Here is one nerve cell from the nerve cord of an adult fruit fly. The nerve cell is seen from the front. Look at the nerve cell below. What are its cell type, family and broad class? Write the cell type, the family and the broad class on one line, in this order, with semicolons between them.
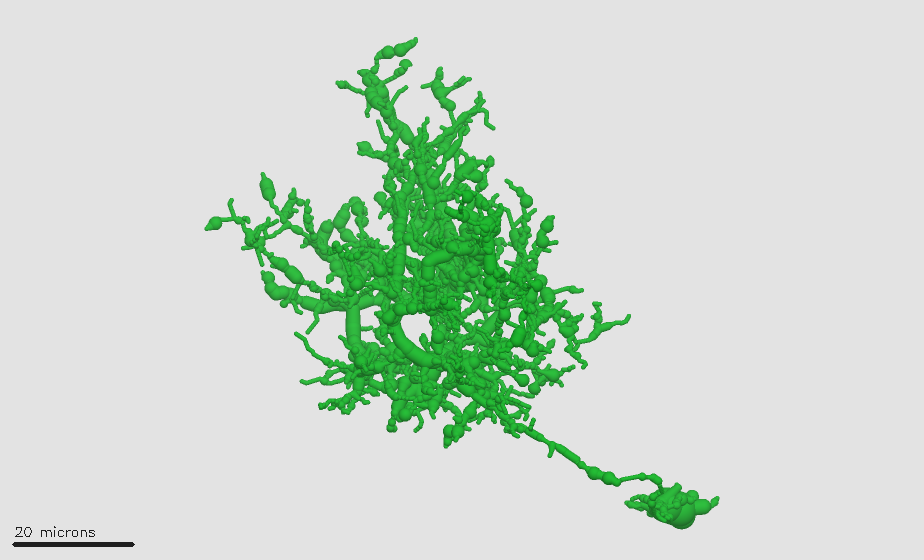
IN13B087; hemilineage 13B; nerve-cord intrinsic neuron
